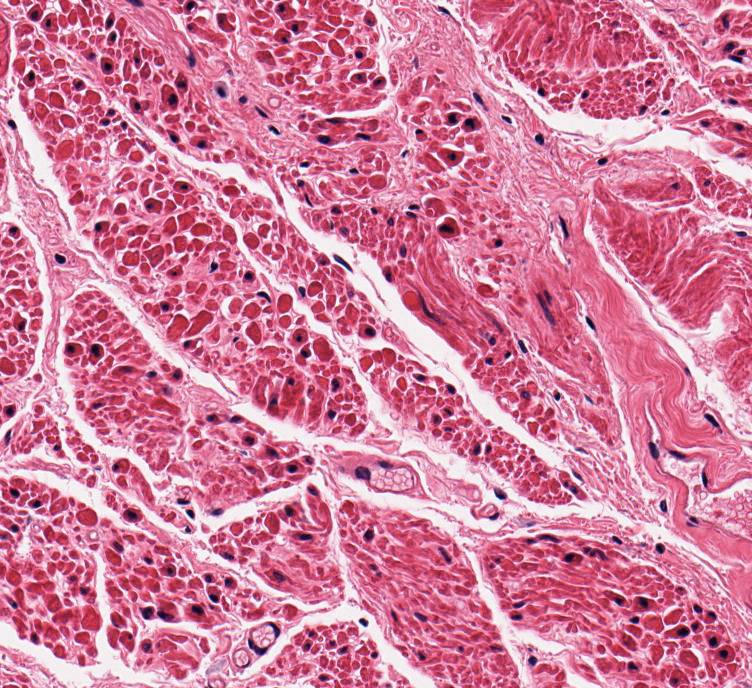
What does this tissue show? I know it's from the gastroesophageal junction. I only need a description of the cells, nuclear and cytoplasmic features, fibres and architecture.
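Most bundles, chiefly left and lower field, cut across: small round to polygonal cell profiles. Toward right, some bundles cut lengthwise, with elongated, spindle-shaped nuclei. No epithelium or glands anywhere in field. Empty white clefts separate many bundles, consistent with shrinkage during processing.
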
